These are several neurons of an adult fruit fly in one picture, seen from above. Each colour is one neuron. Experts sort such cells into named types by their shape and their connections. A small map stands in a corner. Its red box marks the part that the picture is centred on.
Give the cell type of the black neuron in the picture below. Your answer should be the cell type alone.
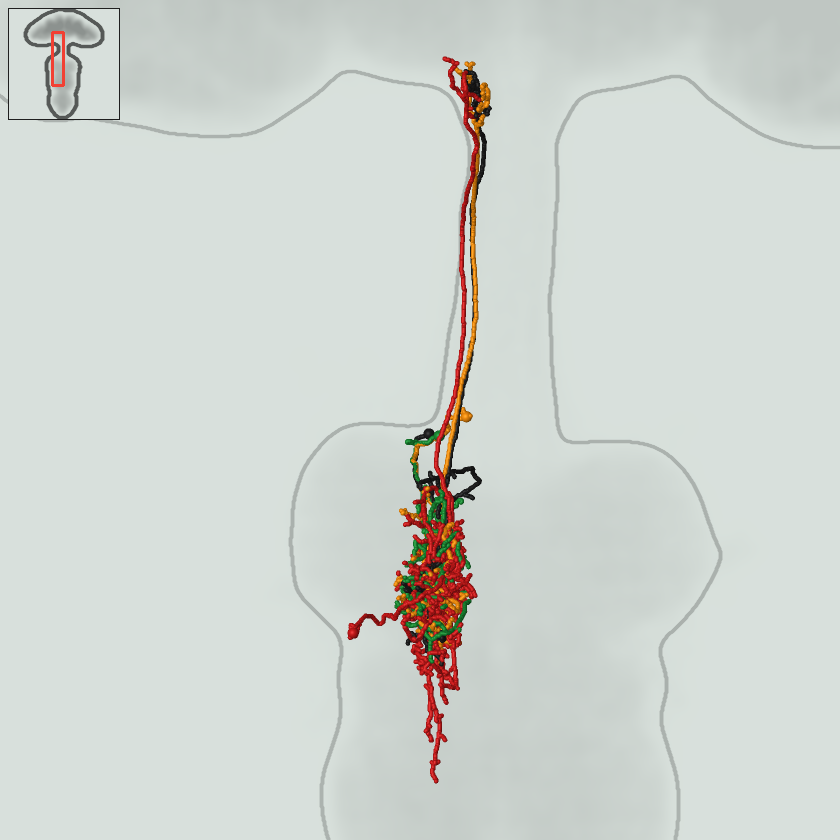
AN16B078_d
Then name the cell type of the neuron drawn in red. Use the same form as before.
AN11B012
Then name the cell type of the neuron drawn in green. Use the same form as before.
IN16B100_c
